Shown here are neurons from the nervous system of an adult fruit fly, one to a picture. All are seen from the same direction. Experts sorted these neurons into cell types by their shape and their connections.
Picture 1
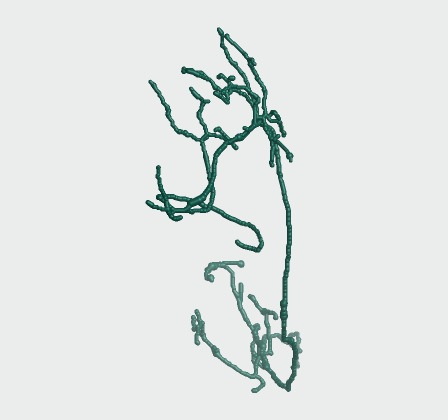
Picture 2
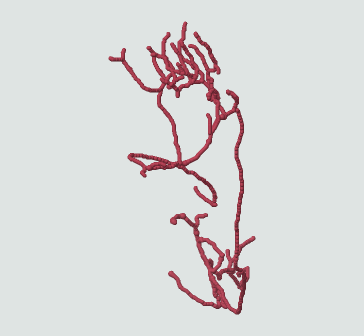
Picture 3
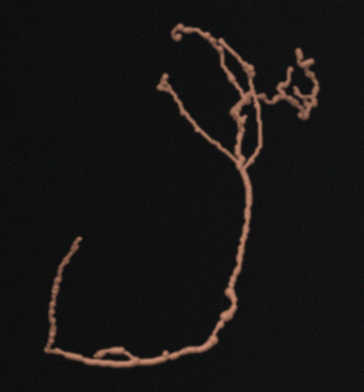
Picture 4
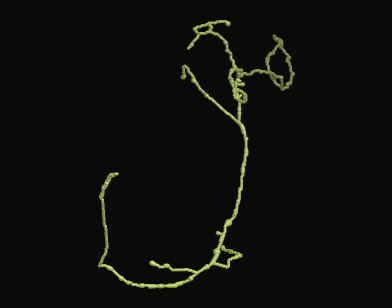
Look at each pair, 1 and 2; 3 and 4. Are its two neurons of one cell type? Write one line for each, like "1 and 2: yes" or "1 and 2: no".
1 and 2: yes
3 and 4: yes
